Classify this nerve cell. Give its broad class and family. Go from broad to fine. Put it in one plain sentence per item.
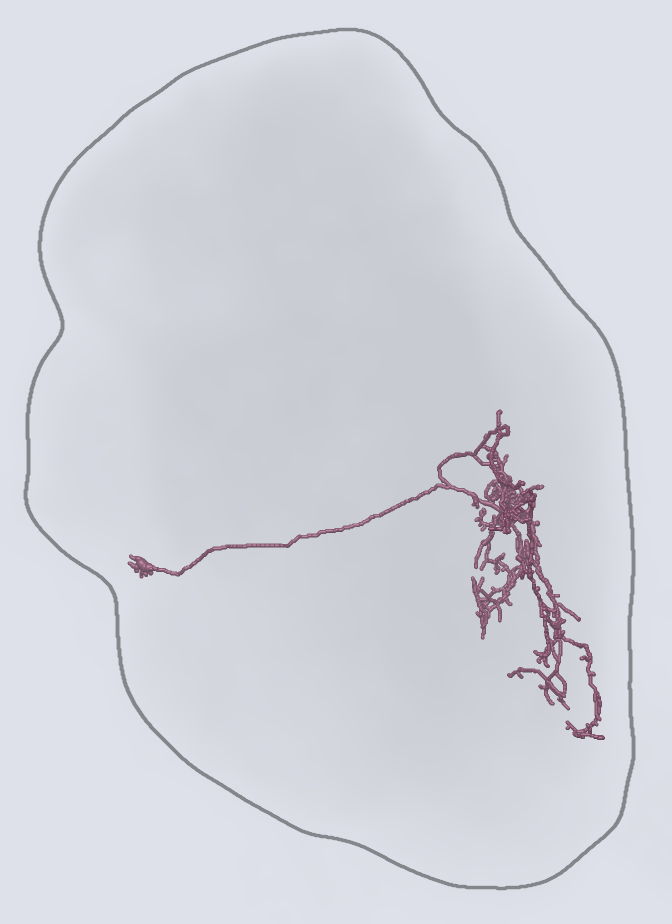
A central-brain intrinsic neuron of hemilineage LALv1_ventral.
